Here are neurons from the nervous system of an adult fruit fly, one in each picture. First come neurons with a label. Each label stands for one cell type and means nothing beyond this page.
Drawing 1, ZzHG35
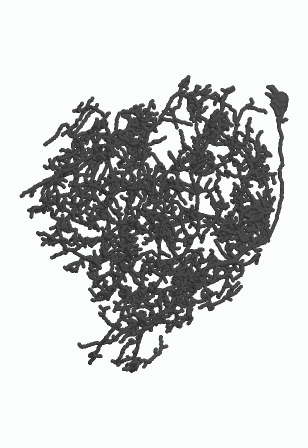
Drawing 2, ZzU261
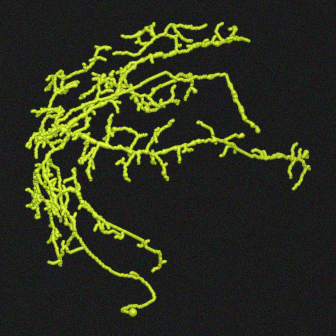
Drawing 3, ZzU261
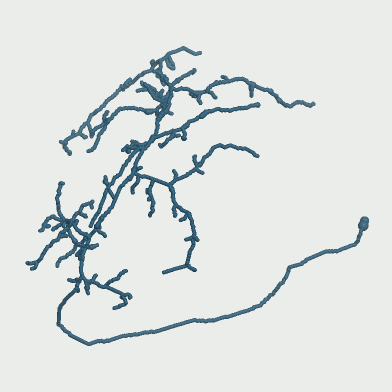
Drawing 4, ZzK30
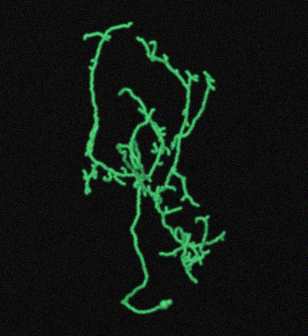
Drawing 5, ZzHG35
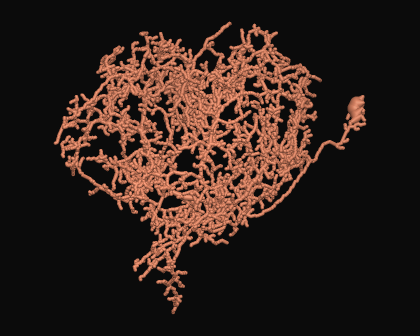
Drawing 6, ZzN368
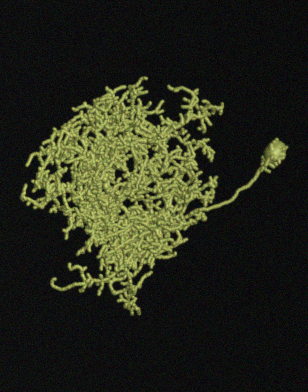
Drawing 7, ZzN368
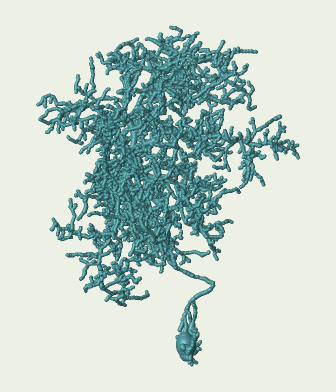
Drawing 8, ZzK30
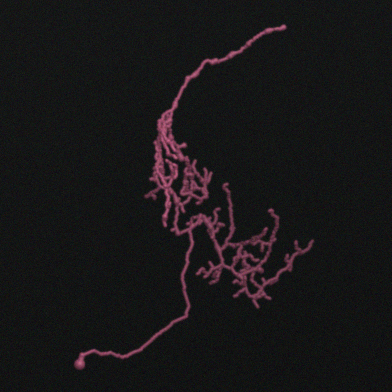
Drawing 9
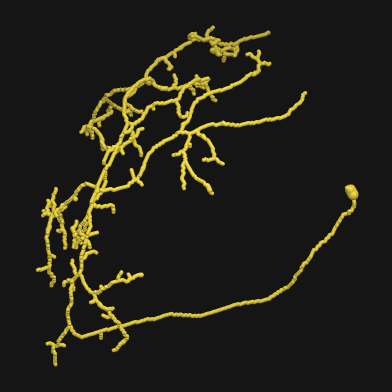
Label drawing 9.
ZzU261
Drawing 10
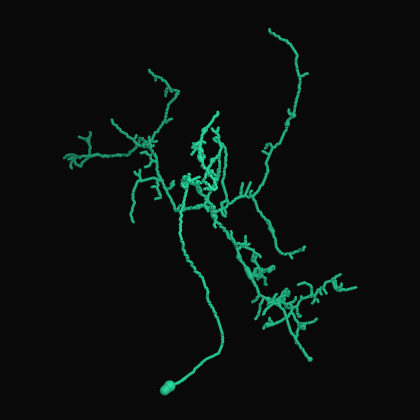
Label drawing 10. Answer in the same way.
ZzK30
